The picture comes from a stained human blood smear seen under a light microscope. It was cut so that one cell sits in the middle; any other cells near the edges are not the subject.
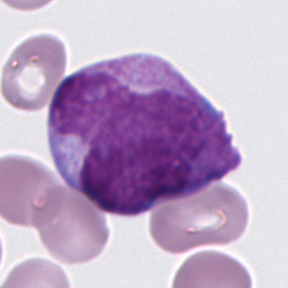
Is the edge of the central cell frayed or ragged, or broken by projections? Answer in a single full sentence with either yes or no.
Yes, a rough outline, ragged or with projections, blebs or tags, belongs to this cell.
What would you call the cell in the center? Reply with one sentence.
Answering briefly, the cell in the middle is an atypical promyelocyte.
